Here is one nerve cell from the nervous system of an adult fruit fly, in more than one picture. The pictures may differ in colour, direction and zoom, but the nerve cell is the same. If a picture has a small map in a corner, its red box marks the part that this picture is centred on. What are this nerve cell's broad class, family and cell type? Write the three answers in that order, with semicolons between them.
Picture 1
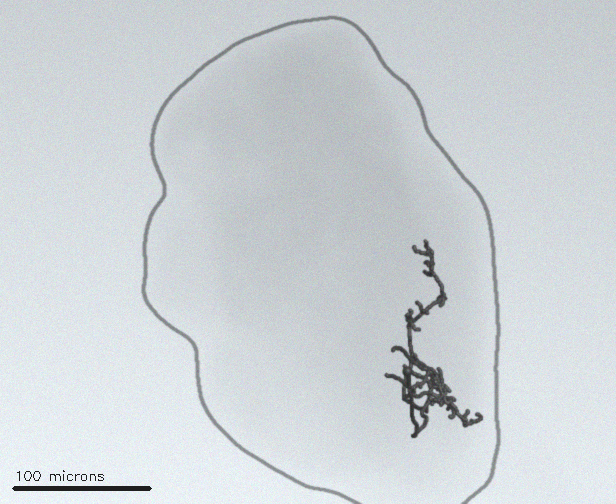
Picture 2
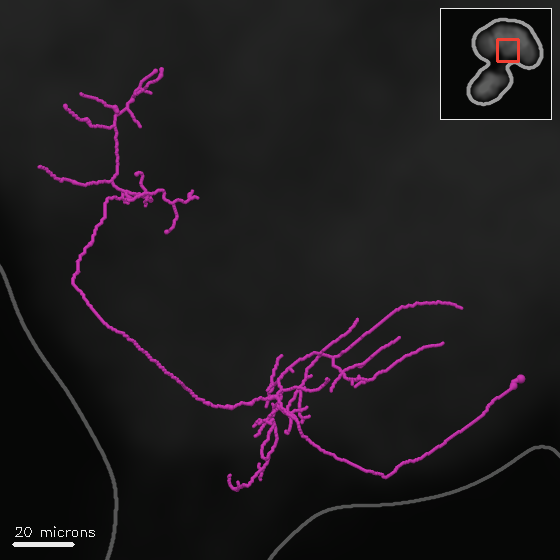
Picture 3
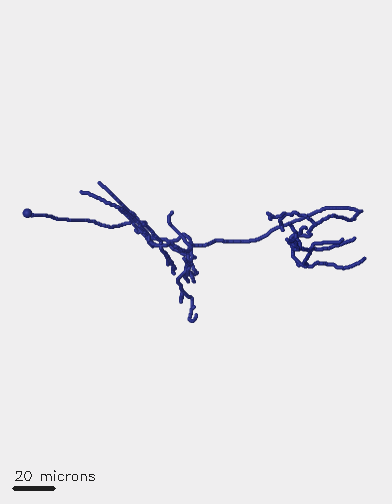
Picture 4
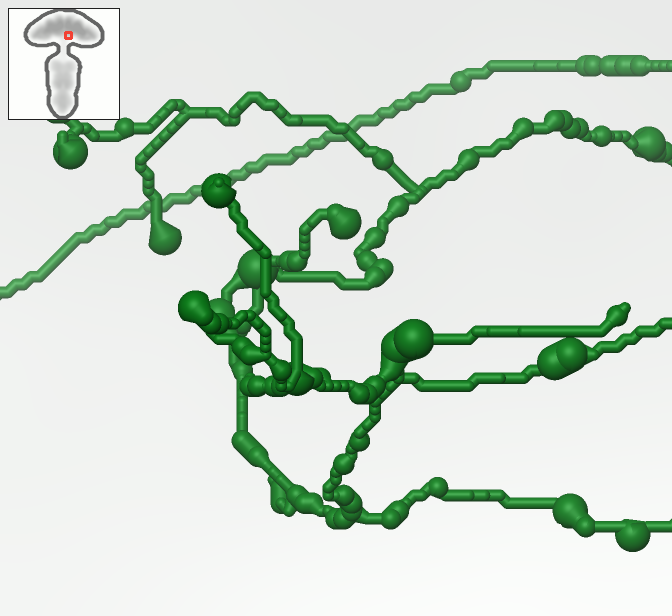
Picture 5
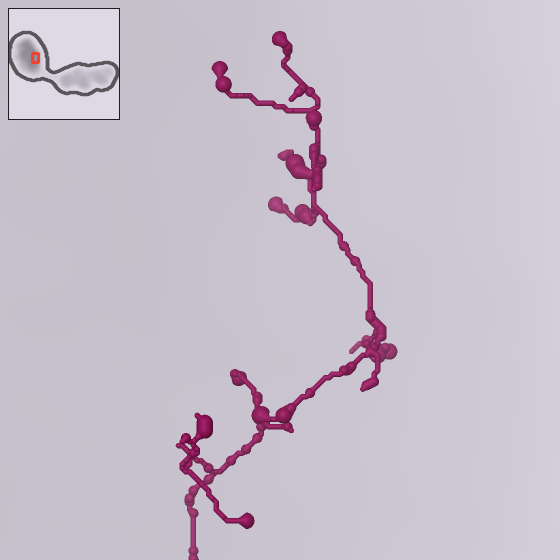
central-brain intrinsic neuron; hemilineage LB19; GNG416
